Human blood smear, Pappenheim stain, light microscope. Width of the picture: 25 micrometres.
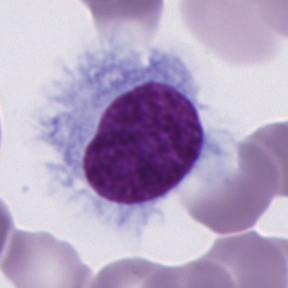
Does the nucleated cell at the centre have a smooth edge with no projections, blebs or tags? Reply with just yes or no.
No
